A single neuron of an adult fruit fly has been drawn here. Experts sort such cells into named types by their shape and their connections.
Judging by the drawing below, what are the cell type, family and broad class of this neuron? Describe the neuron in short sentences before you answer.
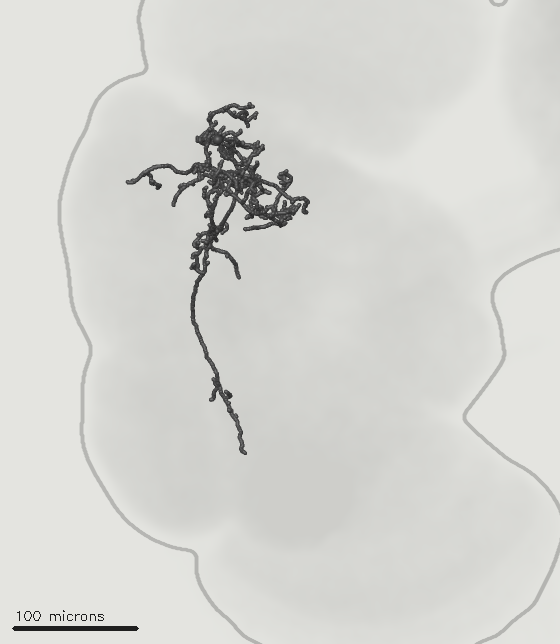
The cell body is at the top of the picture. By the scale bar it is about 300 microns tall in this view. It is of cell type CB3683. The family is hemilineage VLPl2_medial. This is a central-brain intrinsic neuron.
